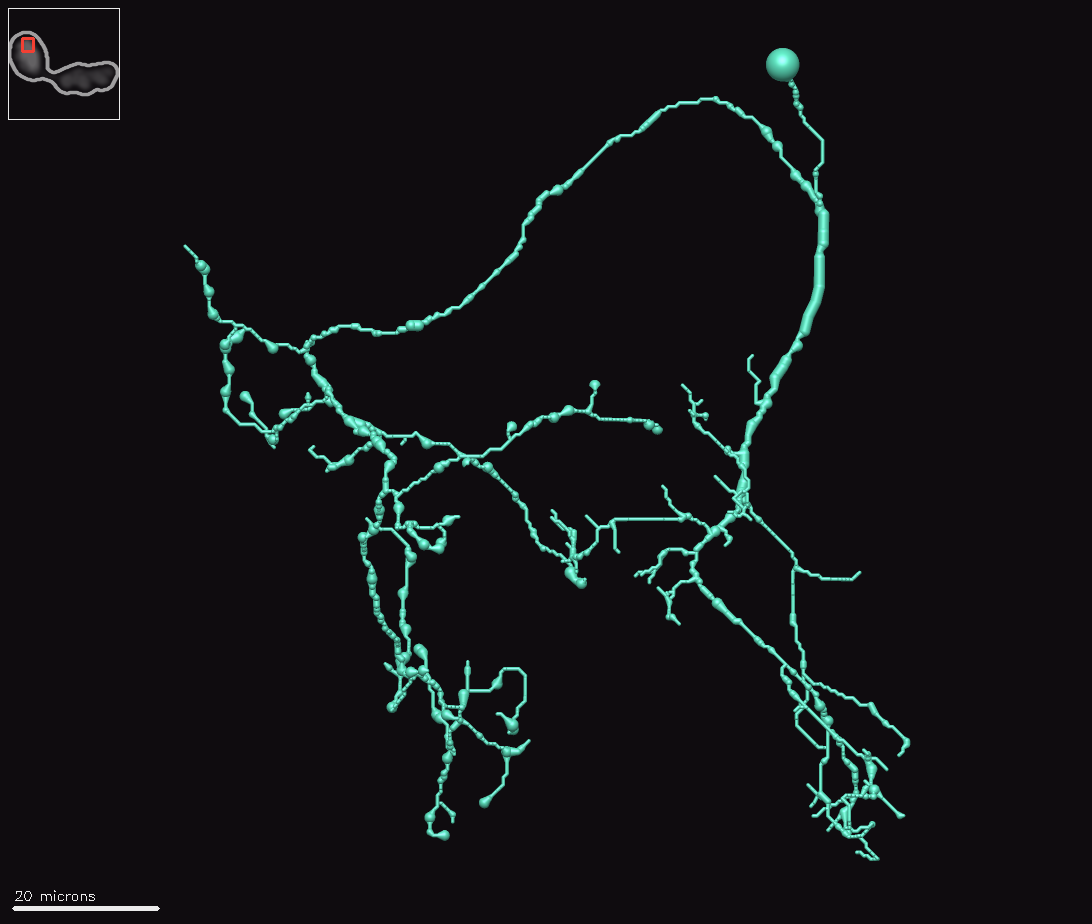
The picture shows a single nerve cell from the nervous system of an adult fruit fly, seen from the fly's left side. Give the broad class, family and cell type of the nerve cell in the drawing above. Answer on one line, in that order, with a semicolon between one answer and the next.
central-brain intrinsic neuron; hemilineage LHd2; CL132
